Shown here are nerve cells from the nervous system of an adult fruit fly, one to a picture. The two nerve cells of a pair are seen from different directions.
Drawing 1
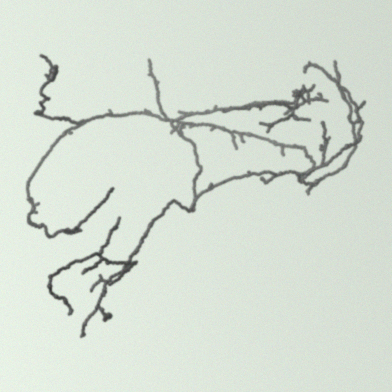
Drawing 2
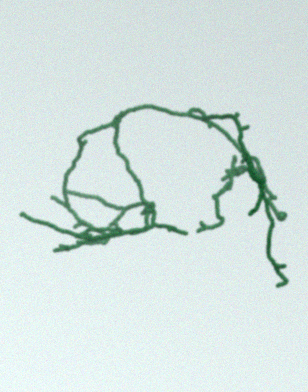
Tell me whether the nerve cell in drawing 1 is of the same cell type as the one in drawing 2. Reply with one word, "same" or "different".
same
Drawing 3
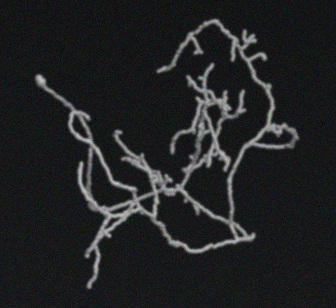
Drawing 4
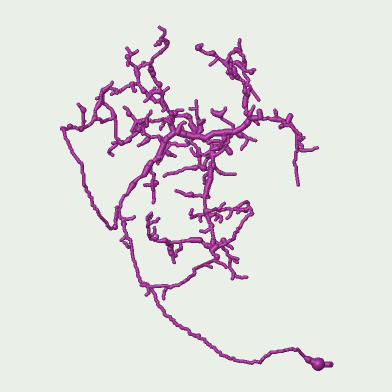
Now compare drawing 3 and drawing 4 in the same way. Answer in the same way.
different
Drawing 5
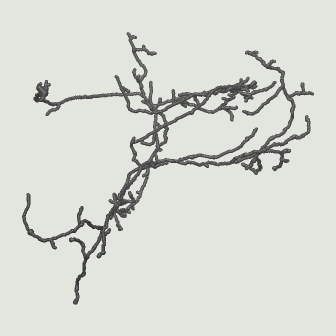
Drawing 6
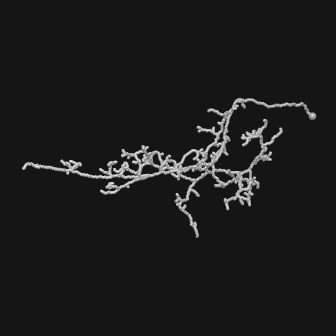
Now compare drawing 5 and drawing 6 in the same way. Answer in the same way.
different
